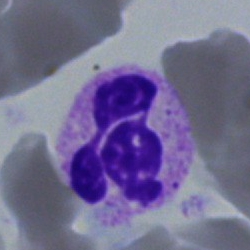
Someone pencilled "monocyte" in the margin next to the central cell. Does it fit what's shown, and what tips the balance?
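Monocyte is not the right name here; this is a segmented neutrophil. The outline is roughly round and smooth. The chromatin is dense and stains dark purple, and no nucleoli are visible. No vacuoles are seen in the cytoplasm.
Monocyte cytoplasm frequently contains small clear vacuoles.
Their absence here lends no support to monocyte. Pale grey non-nucleated cells lie around the cell.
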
